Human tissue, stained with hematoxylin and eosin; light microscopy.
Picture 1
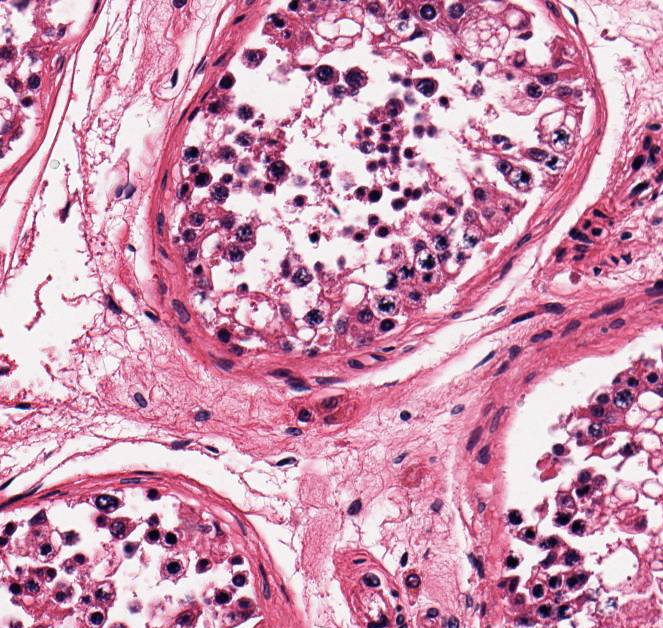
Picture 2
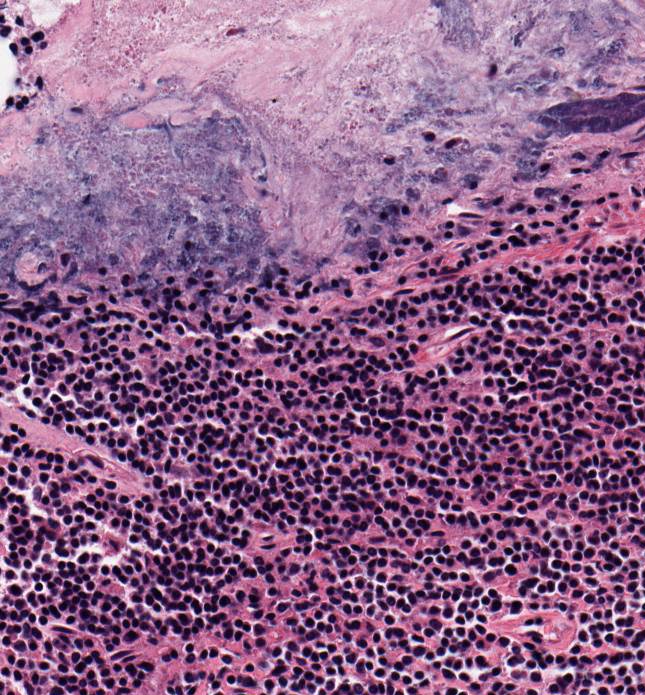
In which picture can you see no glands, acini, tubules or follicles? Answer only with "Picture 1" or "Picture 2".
Picture 2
